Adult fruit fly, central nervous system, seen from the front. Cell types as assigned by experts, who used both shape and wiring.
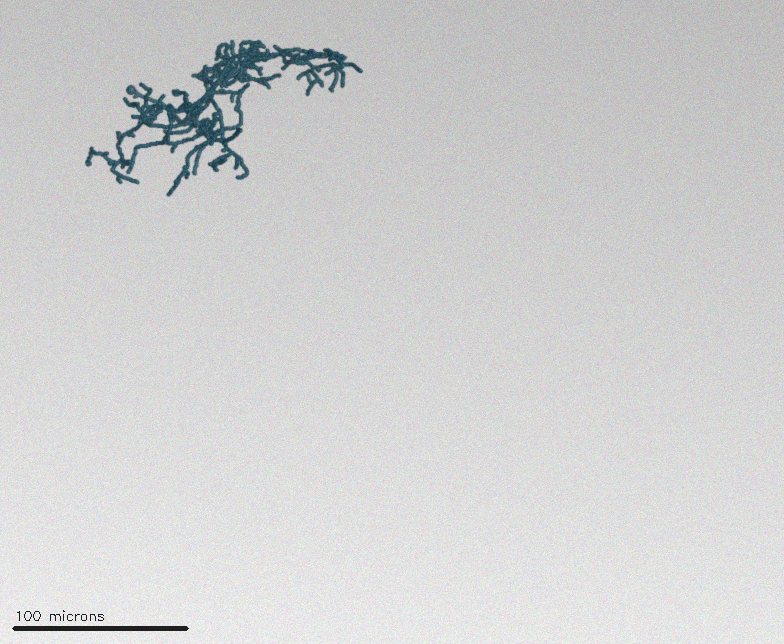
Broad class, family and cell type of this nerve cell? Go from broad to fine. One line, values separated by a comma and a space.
central-brain intrinsic neuron, hemilineage SLPpl1, SLP259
